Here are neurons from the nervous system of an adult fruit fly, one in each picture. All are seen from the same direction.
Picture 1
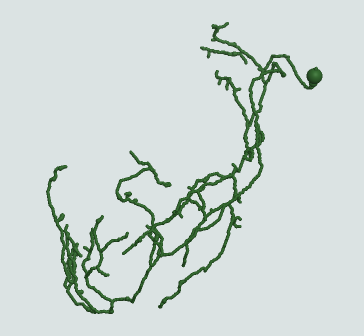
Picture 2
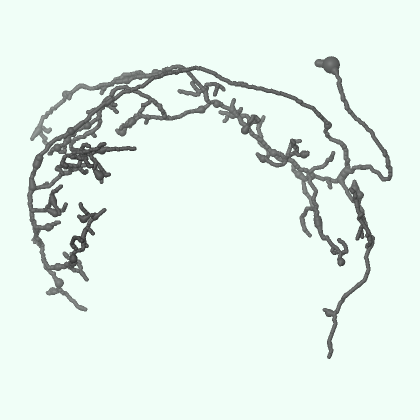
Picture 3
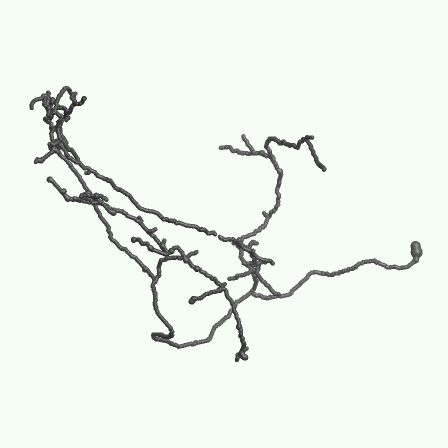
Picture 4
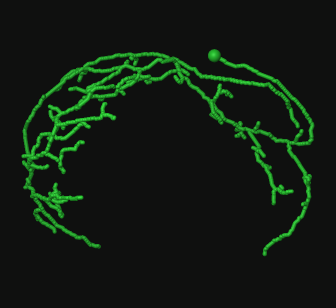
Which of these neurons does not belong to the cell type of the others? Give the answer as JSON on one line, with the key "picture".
{"picture": 3}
